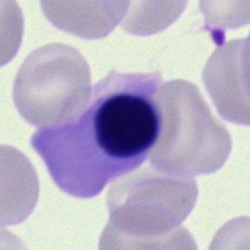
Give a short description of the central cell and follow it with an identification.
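Look at the chromatin first: it's uniformly dense and very dark, with no structure you can make out. The nucleus sits off-centre, over toward the right. There's a lot of cytoplasm compared with the nucleus, and it's a lilac-purple colour. That's an erythroblast.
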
